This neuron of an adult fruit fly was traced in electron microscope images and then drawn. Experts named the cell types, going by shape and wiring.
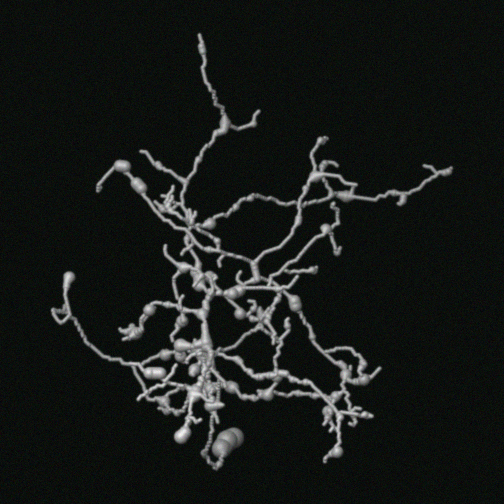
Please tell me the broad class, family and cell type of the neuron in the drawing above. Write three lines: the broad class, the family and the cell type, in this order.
nerve-cord intrinsic neuron
hemilineage 01B
IN01B049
